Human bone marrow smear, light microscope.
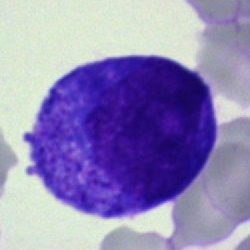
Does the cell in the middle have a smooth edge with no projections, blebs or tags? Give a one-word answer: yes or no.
No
